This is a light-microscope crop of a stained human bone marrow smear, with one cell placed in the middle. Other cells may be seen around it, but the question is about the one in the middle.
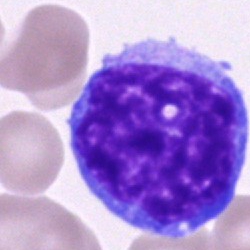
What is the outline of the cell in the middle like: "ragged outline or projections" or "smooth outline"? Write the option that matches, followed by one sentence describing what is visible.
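Ragged outline or projections. The top edge of the cell bears small irregular projections.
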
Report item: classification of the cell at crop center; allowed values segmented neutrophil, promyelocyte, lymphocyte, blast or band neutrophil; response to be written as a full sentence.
This particular crop is centered on a blast.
